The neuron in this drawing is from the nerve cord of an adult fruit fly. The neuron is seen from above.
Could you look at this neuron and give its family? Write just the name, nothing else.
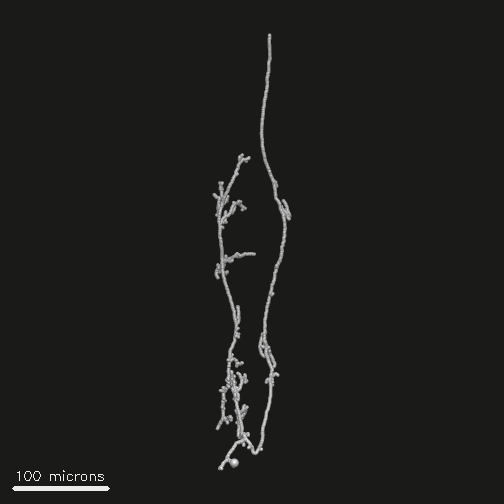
hemilineage 23B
